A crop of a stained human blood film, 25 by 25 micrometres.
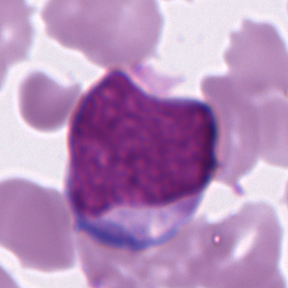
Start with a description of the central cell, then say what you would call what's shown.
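Cell about 16 by 14 micrometres; nucleus fills about 80% of its area. Notch in upper nuclear edge. Cytoplasm a crescent, mainly below nucleus; pale blue, deeper blue at cell edge. Paler cytoplasmic zone against lower side of nucleus. Myeloblast.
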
